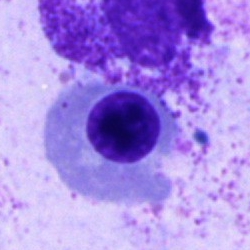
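Erythroblast, central cell of a stained human bone marrow smear. First, the outline is irregular, extending broadly and tapering toward the lower right. Second, the nucleus lies off-centre toward the upper right. Third, its chromatin is dense and dark purple. Last, the cytoplasm shows no granules.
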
